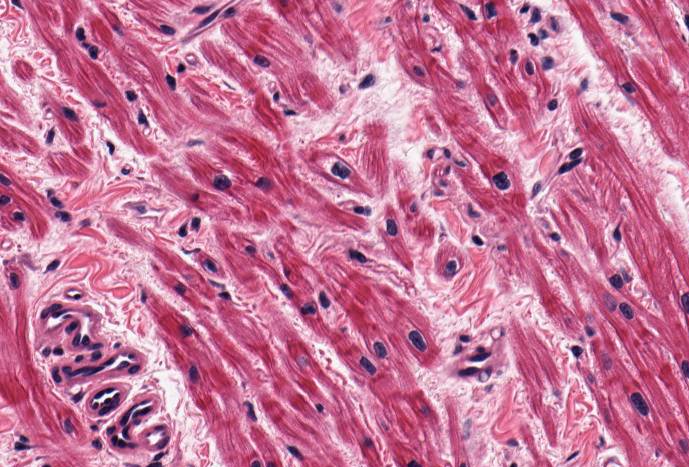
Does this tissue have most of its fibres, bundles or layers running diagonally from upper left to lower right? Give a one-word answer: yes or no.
Yes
